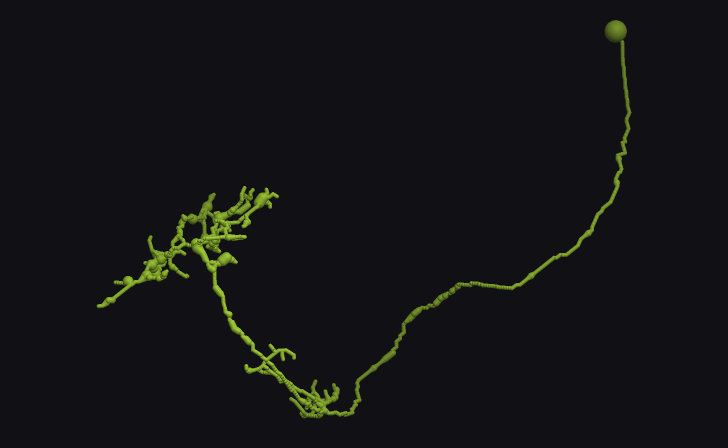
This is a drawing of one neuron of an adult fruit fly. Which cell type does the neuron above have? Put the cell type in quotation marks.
"vDeltaI_a"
